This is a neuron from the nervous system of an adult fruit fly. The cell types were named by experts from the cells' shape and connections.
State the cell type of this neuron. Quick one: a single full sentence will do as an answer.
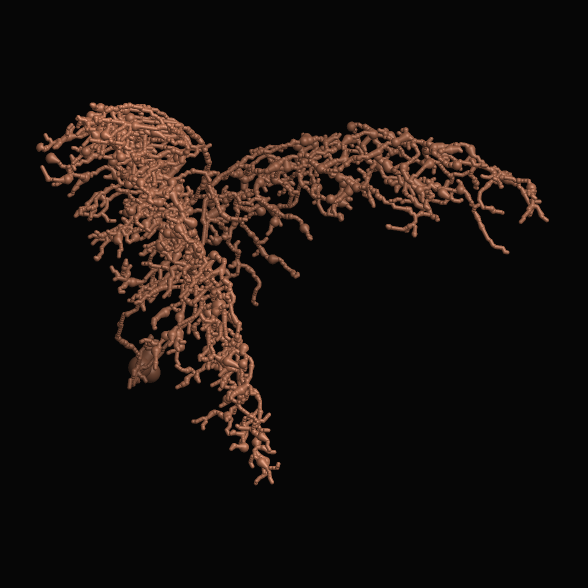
This neuron is a cell of type TmY19a.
